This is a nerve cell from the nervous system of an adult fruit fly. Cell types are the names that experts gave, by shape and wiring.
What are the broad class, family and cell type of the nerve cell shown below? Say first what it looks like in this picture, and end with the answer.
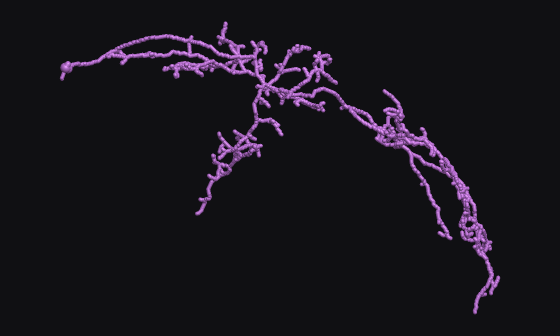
The cell body can be seen at the upper left of the picture. Dozens of branch ends can be seen. This is a central-brain intrinsic neuron. The family is hemilineage SMPad2. It is of cell type SMP091.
